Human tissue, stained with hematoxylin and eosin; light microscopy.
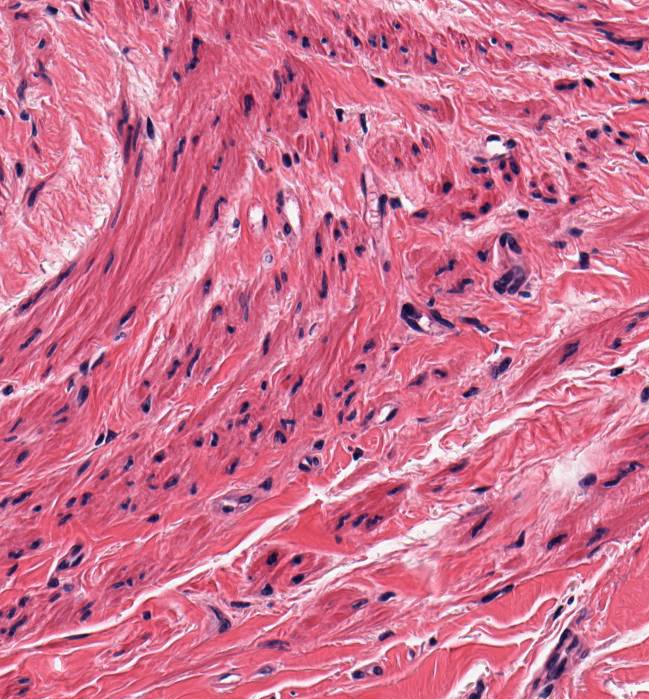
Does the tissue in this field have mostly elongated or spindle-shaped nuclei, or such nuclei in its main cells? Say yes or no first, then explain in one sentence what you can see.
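Yes. Most nuclei are elongated with blunt, rounded ends.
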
